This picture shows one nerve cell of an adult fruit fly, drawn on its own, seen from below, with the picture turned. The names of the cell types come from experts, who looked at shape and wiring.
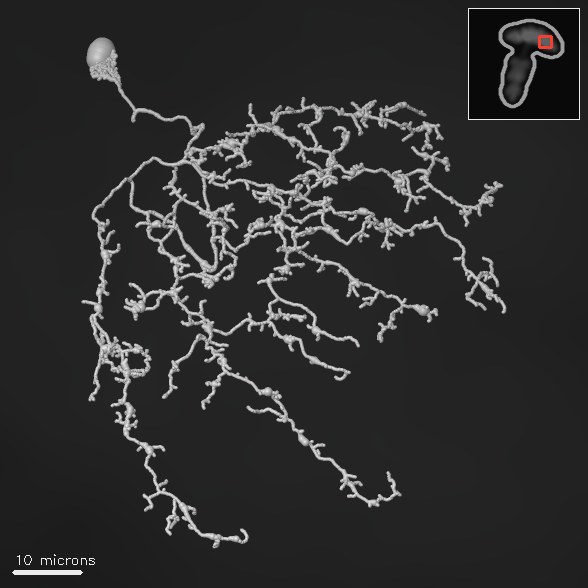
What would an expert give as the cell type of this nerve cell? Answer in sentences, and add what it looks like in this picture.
Its cell type is Cm11b. Its broad class is optic-lobe intrinsic neuron. It lies in the brain. The cell body is at the upper left of the picture. More than a hundred branch ends can be seen.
